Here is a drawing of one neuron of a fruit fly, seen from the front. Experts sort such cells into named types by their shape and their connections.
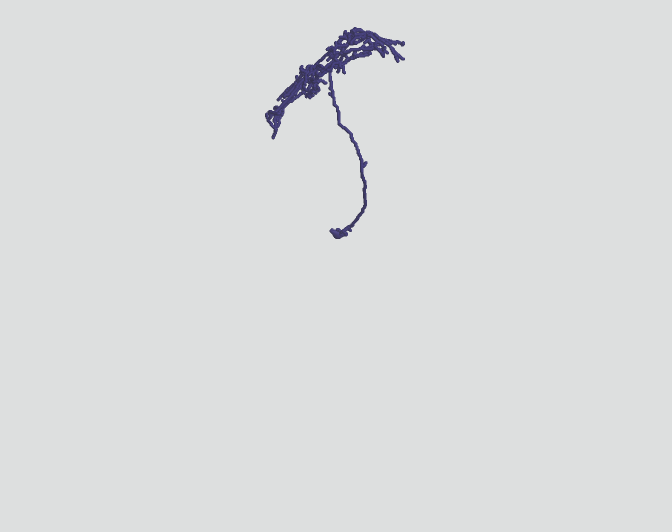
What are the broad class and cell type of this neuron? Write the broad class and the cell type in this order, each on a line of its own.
nerve-cord intrinsic neuron
INXXX364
